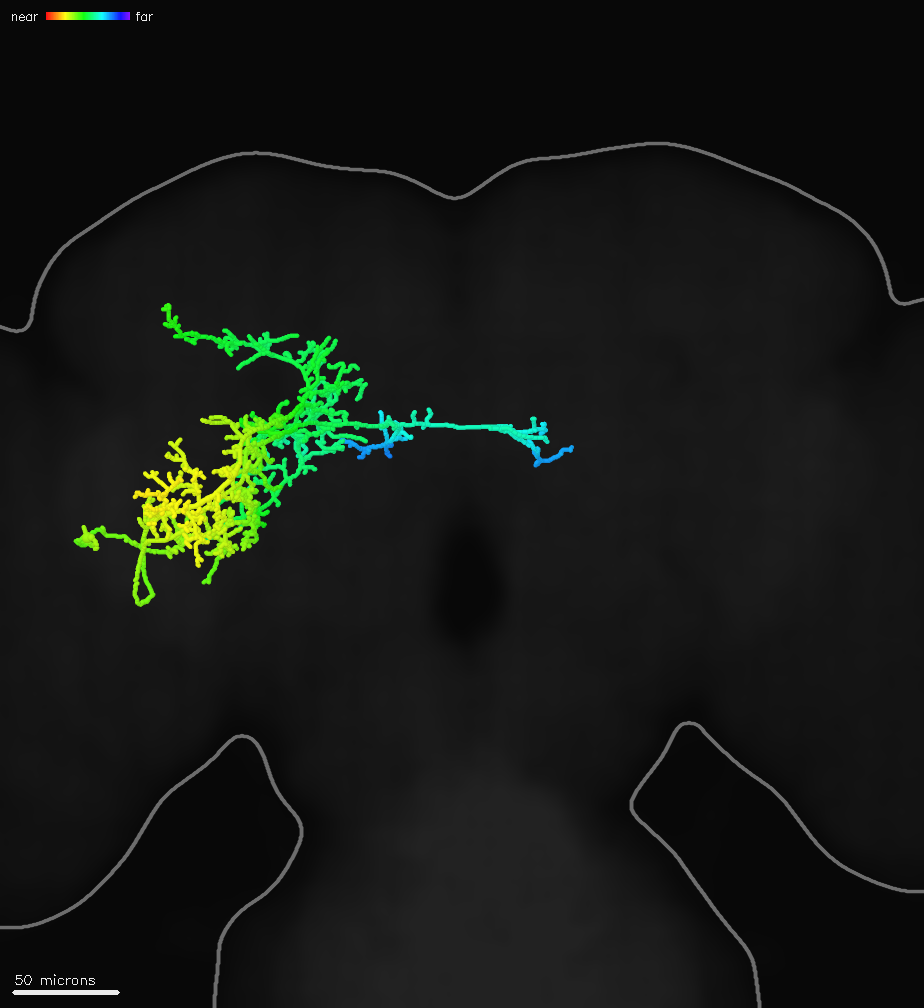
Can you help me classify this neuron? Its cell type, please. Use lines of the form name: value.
cell type: AVLP369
